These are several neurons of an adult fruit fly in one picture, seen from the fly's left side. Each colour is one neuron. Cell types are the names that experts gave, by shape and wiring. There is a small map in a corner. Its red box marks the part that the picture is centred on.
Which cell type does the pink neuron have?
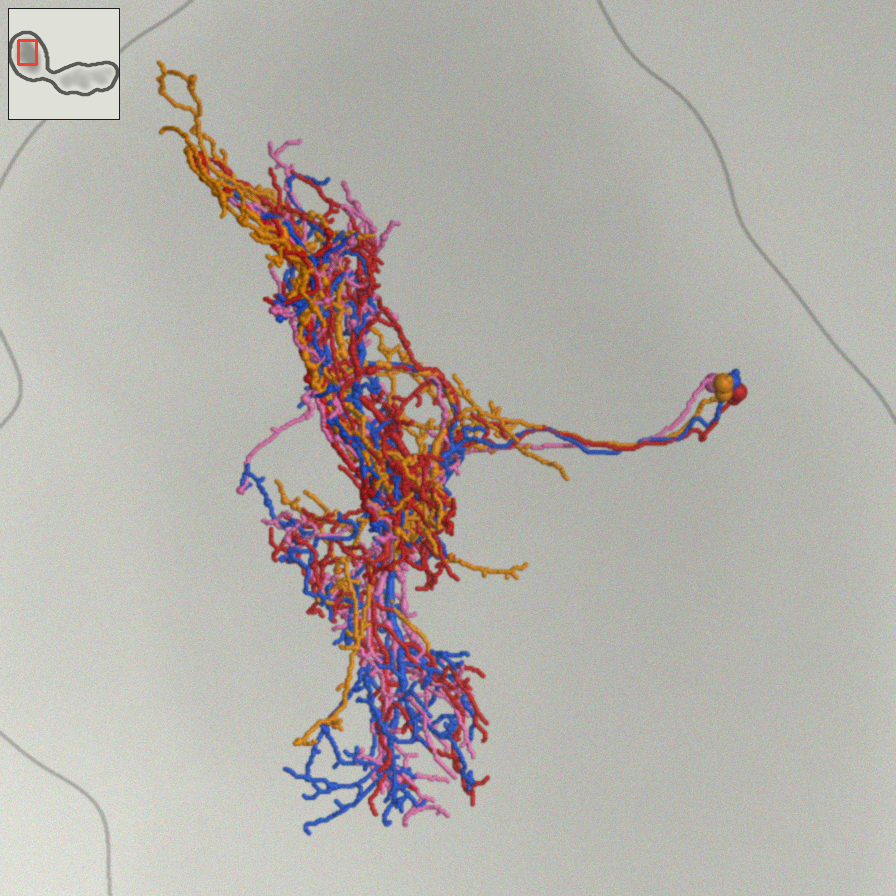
AVLP737m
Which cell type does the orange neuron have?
SIP108m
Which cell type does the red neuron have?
AVLP713m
